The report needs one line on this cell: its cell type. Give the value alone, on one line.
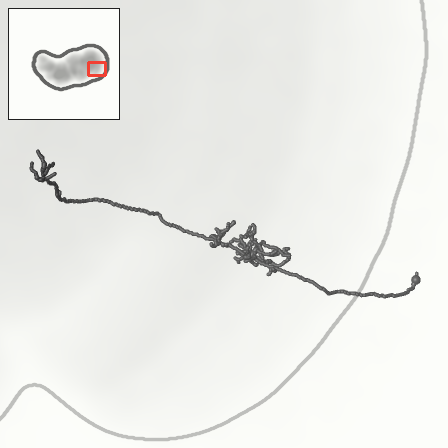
Tm5b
